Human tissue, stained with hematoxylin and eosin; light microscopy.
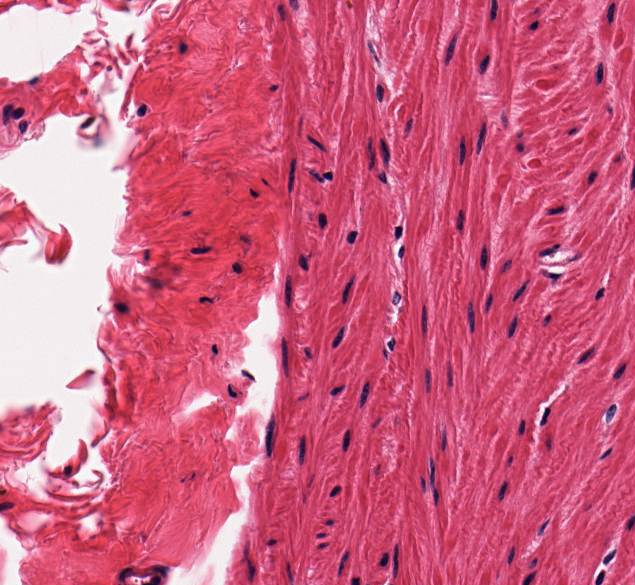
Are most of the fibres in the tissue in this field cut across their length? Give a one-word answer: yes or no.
No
